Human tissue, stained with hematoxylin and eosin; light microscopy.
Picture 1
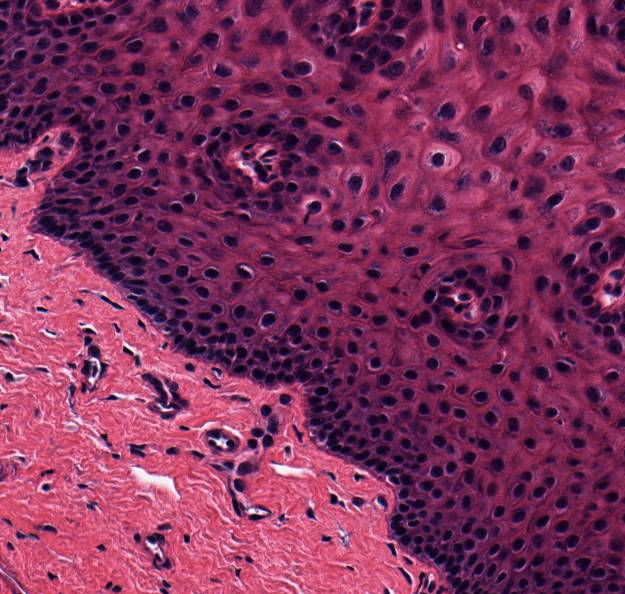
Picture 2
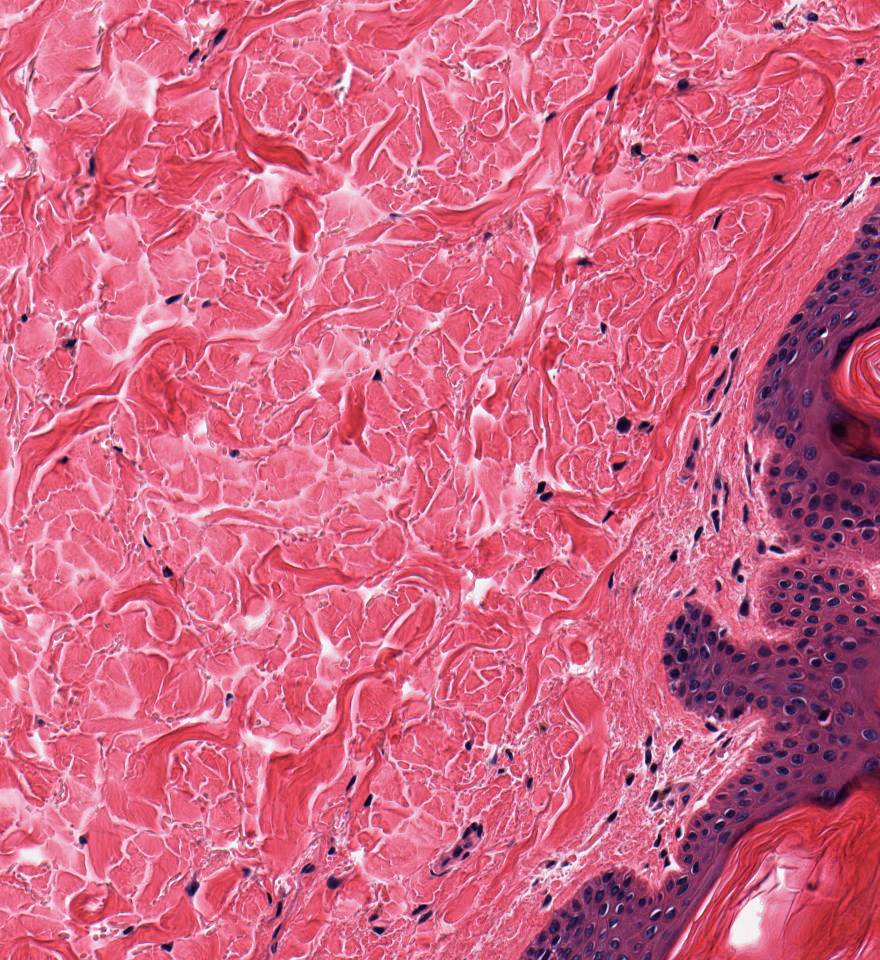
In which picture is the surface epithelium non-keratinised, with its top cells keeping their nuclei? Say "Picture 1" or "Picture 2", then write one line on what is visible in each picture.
Picture 1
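What picture 1 shows: No surface keratin layer is present anywhere in the field.
What picture 2 shows: Bright pink layered keratin lies against the epithelium in the lower right corner.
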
